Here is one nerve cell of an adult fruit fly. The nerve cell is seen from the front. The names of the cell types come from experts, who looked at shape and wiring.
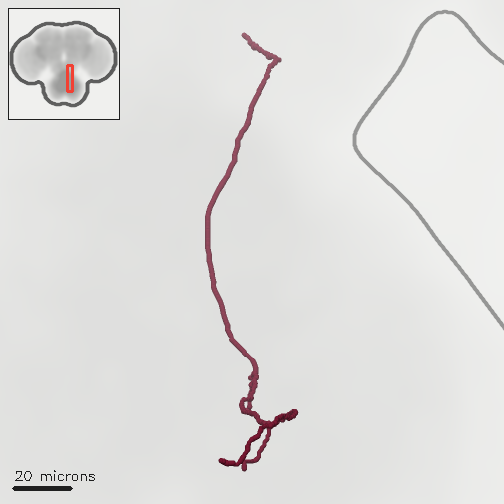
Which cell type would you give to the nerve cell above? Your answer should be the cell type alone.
SNpp01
